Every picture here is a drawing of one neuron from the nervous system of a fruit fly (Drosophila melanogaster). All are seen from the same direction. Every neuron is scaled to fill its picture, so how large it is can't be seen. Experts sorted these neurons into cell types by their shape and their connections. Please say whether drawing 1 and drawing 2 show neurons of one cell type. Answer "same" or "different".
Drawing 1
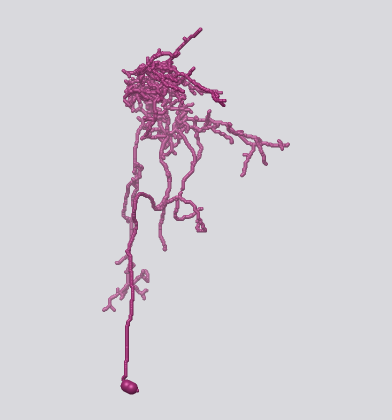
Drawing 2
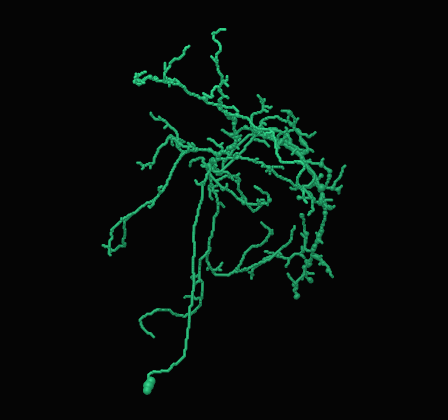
different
